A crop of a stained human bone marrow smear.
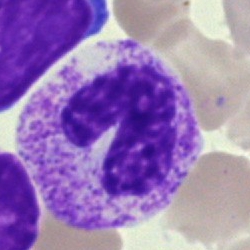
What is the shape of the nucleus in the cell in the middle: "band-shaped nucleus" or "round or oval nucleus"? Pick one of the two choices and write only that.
Band-shaped nucleus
